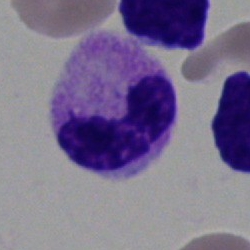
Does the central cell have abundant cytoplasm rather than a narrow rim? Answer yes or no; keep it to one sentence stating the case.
Yes, in this cell the cytoplasm is broad.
